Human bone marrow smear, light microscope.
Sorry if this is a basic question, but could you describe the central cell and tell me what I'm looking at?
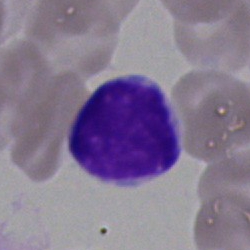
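The cell has a roundish outline, slightly flattened on its upper-left side. Its nucleus occupies nearly the entire cell. No granules are present. The surface is smooth and lacks projections. This cell is a lymphocyte.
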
